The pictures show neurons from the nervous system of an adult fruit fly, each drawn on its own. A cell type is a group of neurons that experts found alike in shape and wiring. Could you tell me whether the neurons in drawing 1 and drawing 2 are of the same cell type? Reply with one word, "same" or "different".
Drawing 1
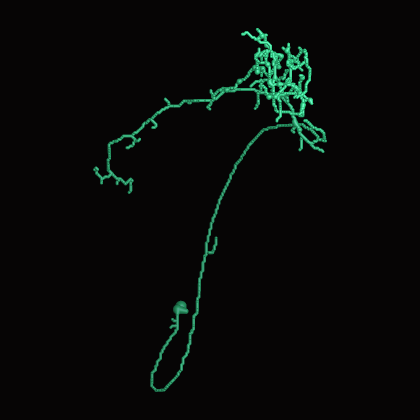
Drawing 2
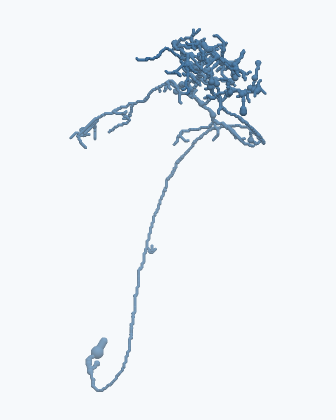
same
